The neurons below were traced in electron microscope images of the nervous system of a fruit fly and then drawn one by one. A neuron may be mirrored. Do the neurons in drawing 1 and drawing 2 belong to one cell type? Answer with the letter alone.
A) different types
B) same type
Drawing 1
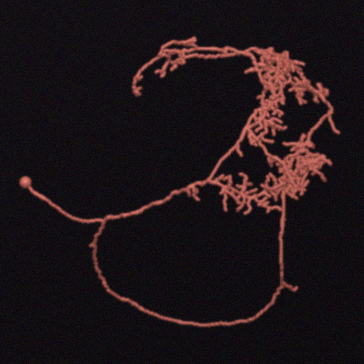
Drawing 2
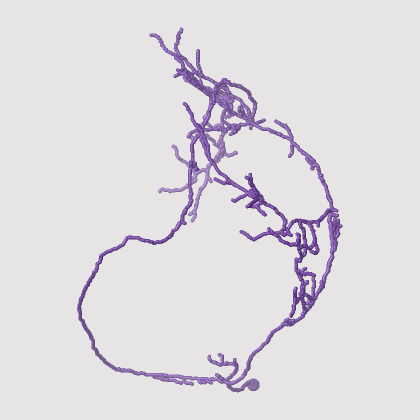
B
